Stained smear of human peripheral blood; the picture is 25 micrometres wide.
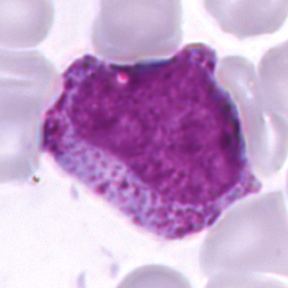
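Promyelocyte in a stained smear of human peripheral blood, about 20 by 17 micrometres. A single unlobed nucleus fills most of the upper part of the cell, with a small pale pink round spot at its upper edge. Many fine purple granules are sprinkled through the cytoplasm, and the upper border carries a few small blunt bumps.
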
